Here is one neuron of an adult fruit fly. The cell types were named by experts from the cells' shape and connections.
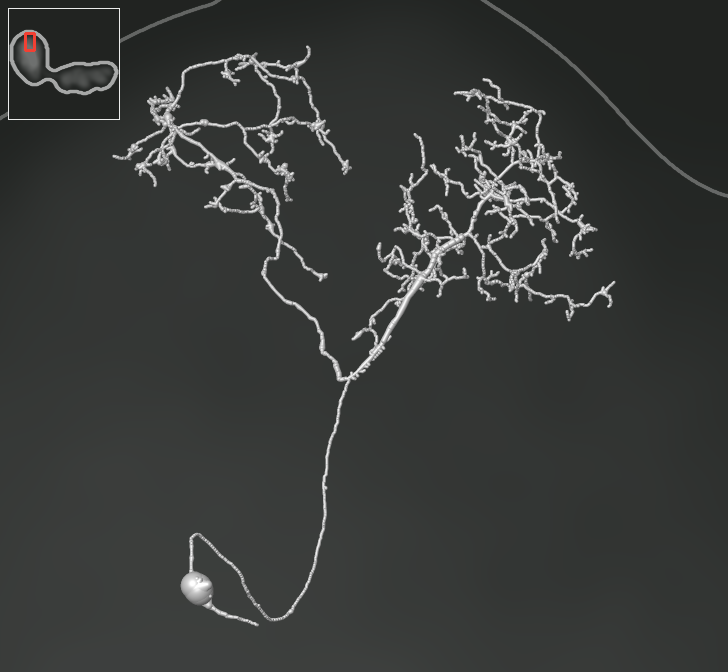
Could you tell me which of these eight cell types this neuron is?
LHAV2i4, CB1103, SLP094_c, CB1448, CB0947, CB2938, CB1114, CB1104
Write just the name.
CB1114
